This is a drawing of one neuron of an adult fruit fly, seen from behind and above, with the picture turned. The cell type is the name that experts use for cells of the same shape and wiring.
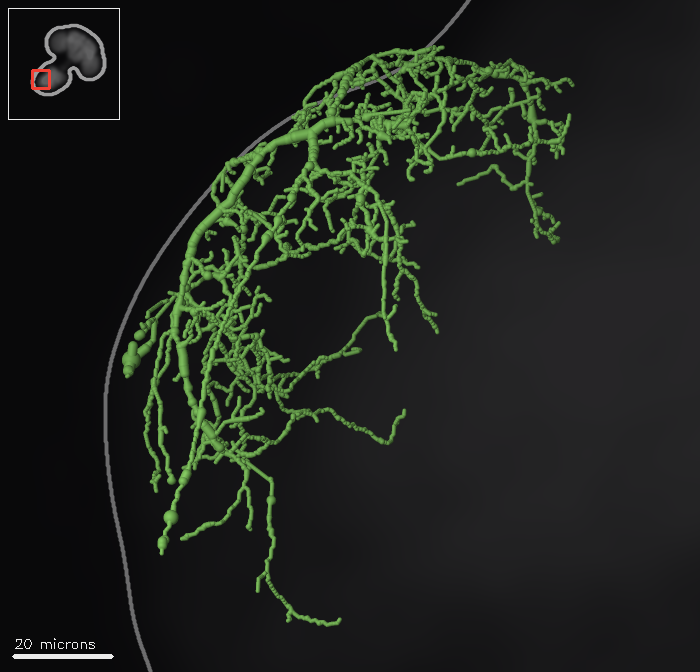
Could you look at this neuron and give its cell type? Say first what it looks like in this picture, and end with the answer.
By the scale bar it is about 120 microns tall in this view. The picture shows more than a hundred branch ends. This is a motor neuron of the nerve cord. The cell type is Sternal adductor MN.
